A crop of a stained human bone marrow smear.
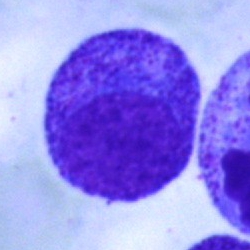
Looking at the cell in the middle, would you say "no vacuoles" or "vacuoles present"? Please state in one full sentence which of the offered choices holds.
No vacuoles can be seen in the cytoplasm of this cell.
